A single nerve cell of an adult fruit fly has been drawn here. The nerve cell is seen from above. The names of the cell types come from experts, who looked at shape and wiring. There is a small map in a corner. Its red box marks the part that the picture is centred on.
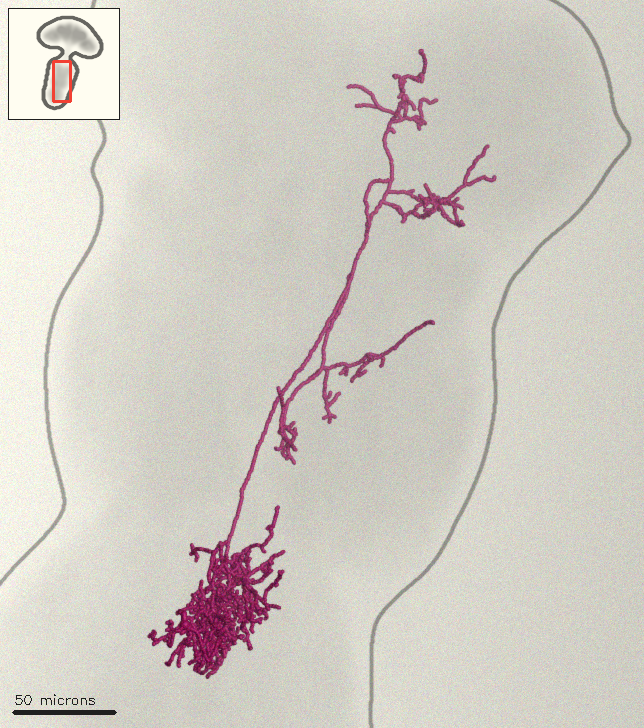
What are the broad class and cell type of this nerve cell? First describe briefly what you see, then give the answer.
It lies in the nerve cord. By the scale bar it is about 300 microns tall in this view. Dozens of branch ends can be seen. This is a nerve-cord intrinsic neuron. Its cell type is INXXX110.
